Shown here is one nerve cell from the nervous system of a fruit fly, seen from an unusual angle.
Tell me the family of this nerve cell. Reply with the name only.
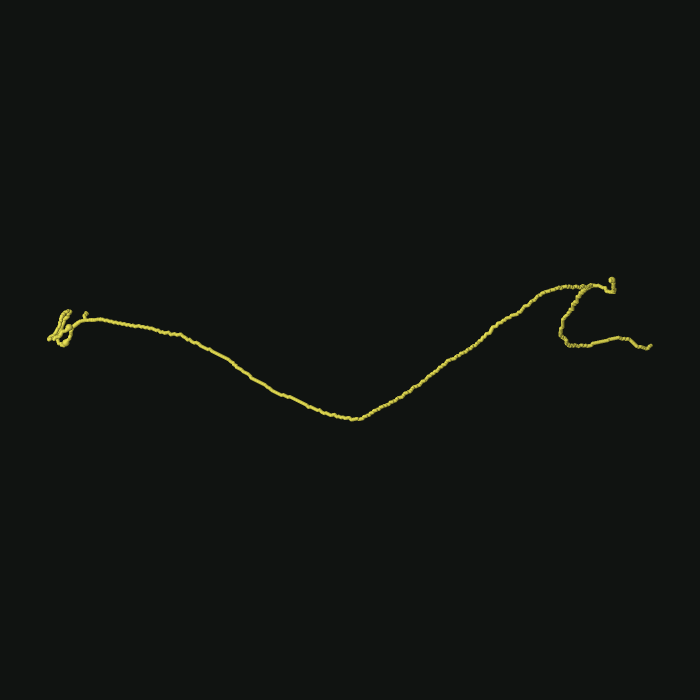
class olfactory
